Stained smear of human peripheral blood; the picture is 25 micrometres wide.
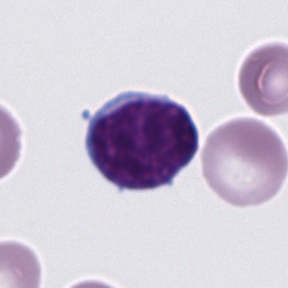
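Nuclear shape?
Round to oval; no indentation or lobes.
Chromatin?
Dark purple, coarsely clumped, small paler patches between the clumps.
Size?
Cell about 9 micrometres across; nucleus about 9 by 8 micrometres.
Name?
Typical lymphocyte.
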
